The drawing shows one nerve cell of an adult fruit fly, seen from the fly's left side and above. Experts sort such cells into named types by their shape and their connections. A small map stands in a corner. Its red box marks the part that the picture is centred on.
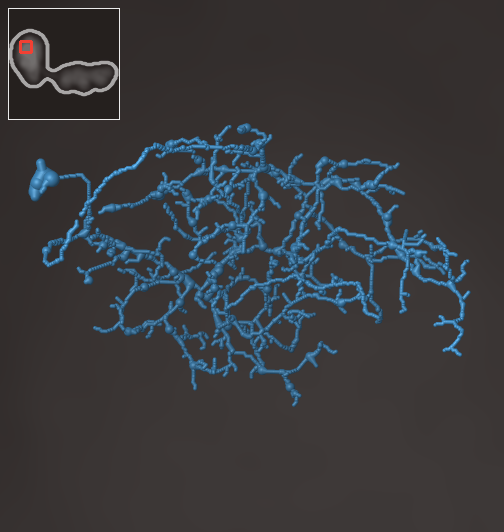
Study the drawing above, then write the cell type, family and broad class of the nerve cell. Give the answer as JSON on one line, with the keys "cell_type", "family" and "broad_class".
{"cell_type": "AVLP311_b2", "family": "hemilineage VLPa1_lateral", "broad_class": "central-brain intrinsic neuron"}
